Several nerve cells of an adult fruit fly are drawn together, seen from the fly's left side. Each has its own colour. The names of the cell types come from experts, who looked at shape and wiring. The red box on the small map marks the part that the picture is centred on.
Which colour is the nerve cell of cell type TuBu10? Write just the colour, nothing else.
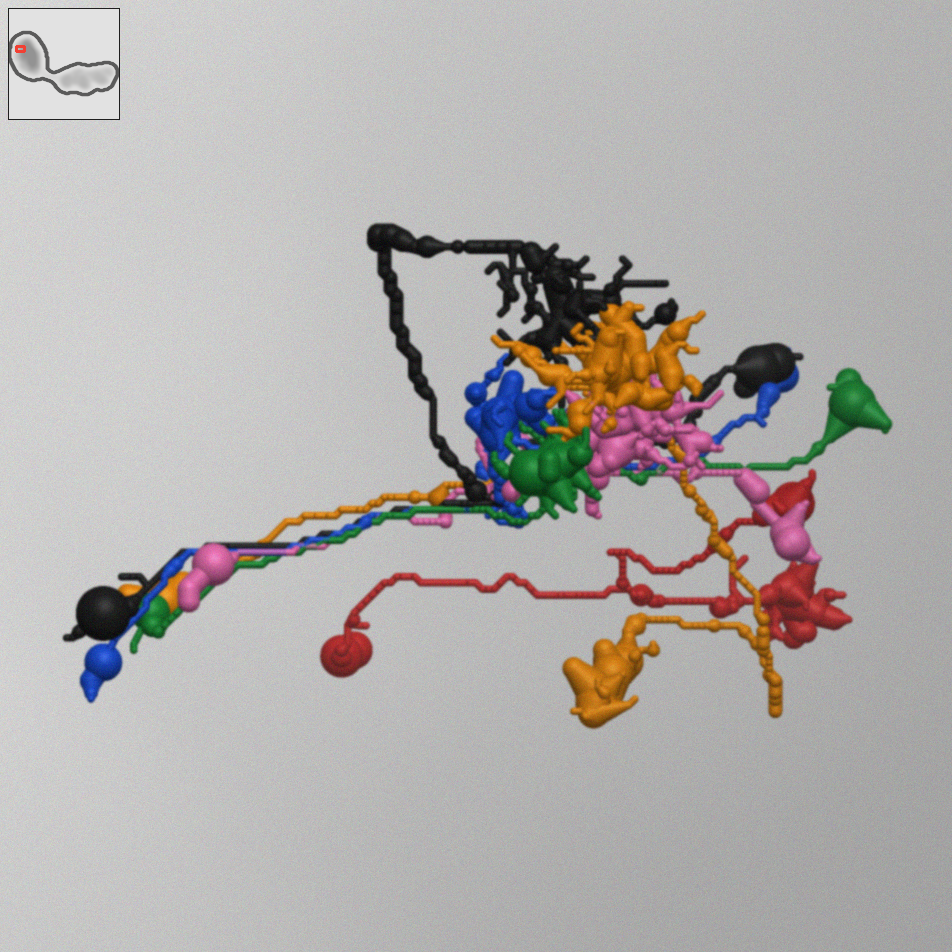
green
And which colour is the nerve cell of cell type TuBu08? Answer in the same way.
red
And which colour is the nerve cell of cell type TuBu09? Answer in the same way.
blue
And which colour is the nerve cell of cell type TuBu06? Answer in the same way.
pink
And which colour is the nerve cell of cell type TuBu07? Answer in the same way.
black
